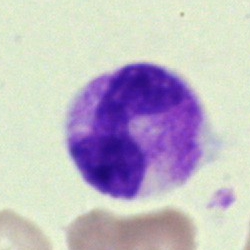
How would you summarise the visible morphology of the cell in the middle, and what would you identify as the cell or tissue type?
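This cell has a round, smooth outline. Its chromatin is dense and dark purple, and no nucleoli can be seen in the nucleus. Granules fill much of the cytoplasm. The cell is a segmented neutrophil.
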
